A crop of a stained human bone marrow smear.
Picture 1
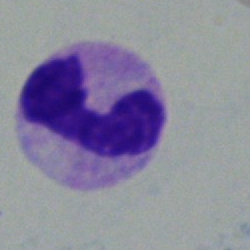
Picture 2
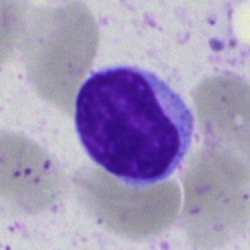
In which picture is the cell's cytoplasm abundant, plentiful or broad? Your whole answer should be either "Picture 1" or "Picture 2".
Picture 1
